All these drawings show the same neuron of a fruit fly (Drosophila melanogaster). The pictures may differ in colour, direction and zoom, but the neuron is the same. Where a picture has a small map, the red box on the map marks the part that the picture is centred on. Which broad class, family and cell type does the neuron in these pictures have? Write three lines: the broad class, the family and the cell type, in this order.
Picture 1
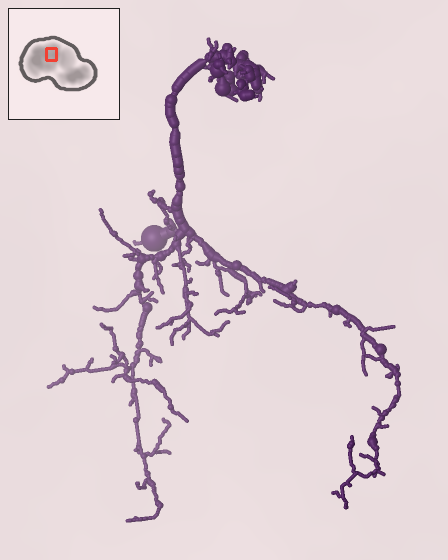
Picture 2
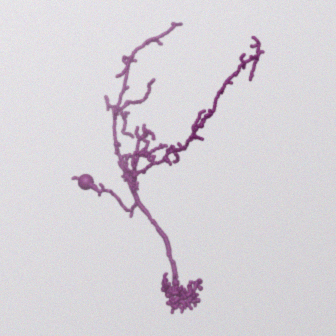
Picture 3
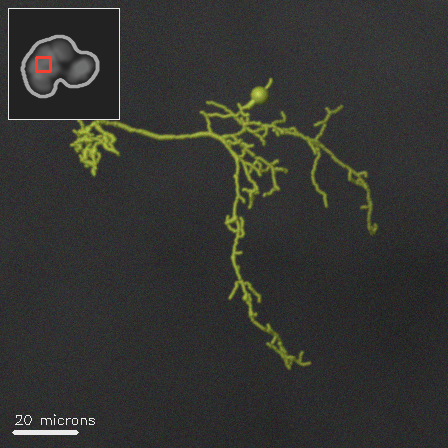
central-brain intrinsic neuron
class CX
IbSpsP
